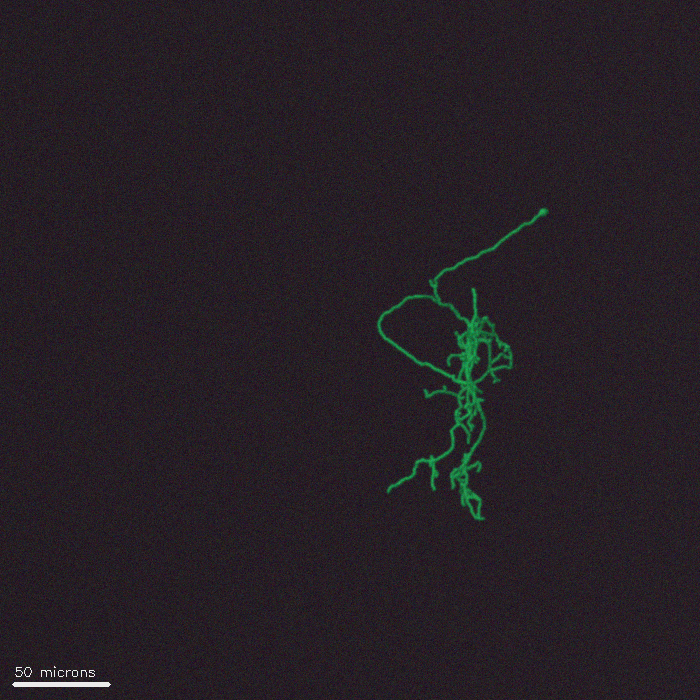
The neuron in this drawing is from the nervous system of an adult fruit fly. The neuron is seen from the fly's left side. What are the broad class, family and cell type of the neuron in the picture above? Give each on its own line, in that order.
central-brain intrinsic neuron
hemilineage DM6_central1
CB1541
